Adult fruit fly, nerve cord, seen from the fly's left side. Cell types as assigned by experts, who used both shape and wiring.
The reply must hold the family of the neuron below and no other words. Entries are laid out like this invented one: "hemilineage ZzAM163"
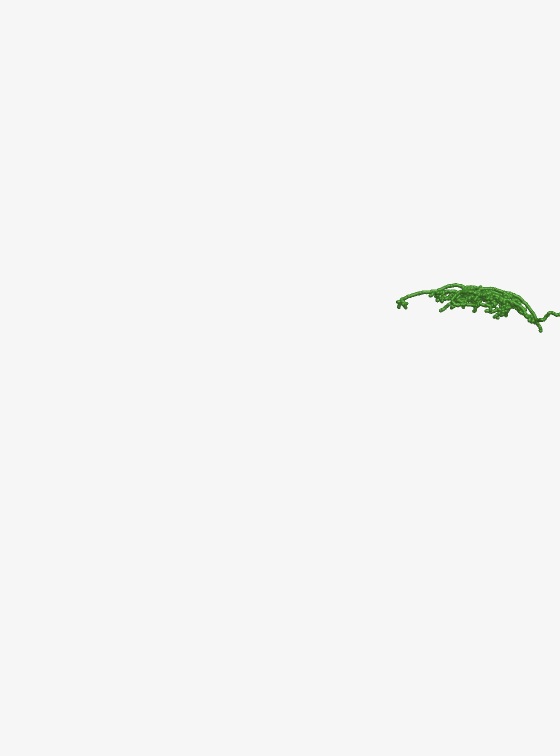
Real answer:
"MNad"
